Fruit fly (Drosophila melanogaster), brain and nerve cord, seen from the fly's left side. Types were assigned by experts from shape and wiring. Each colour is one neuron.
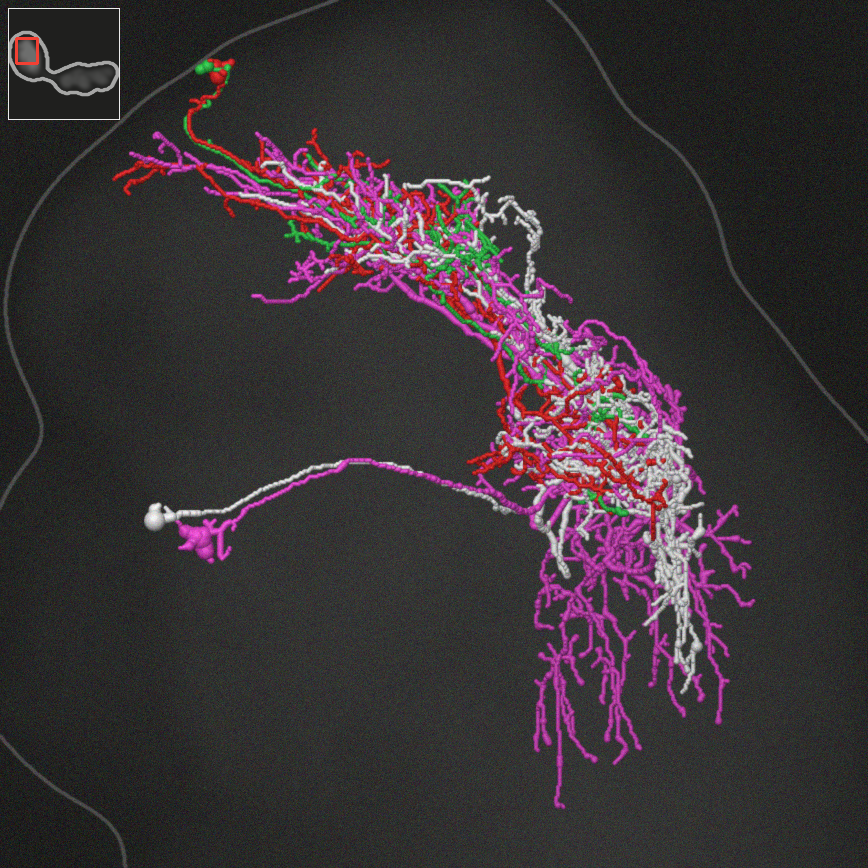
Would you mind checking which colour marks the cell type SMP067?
green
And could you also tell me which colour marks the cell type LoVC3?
magenta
